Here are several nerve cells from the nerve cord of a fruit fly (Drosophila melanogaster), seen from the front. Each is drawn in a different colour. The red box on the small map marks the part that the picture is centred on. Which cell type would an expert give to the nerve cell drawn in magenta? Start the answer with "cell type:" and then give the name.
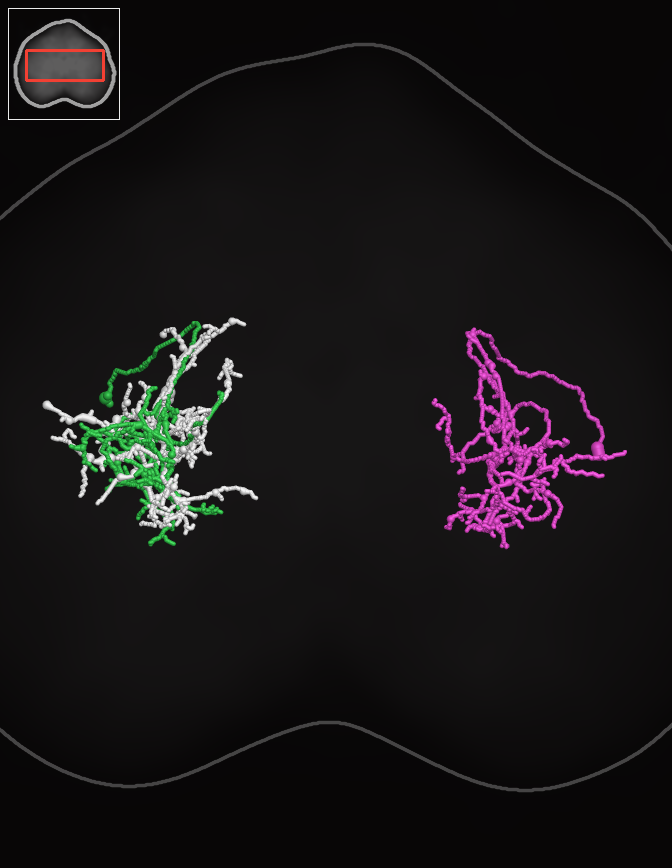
cell type: IN20A.22A081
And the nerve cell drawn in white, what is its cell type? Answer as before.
cell type: IN20A.22A054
